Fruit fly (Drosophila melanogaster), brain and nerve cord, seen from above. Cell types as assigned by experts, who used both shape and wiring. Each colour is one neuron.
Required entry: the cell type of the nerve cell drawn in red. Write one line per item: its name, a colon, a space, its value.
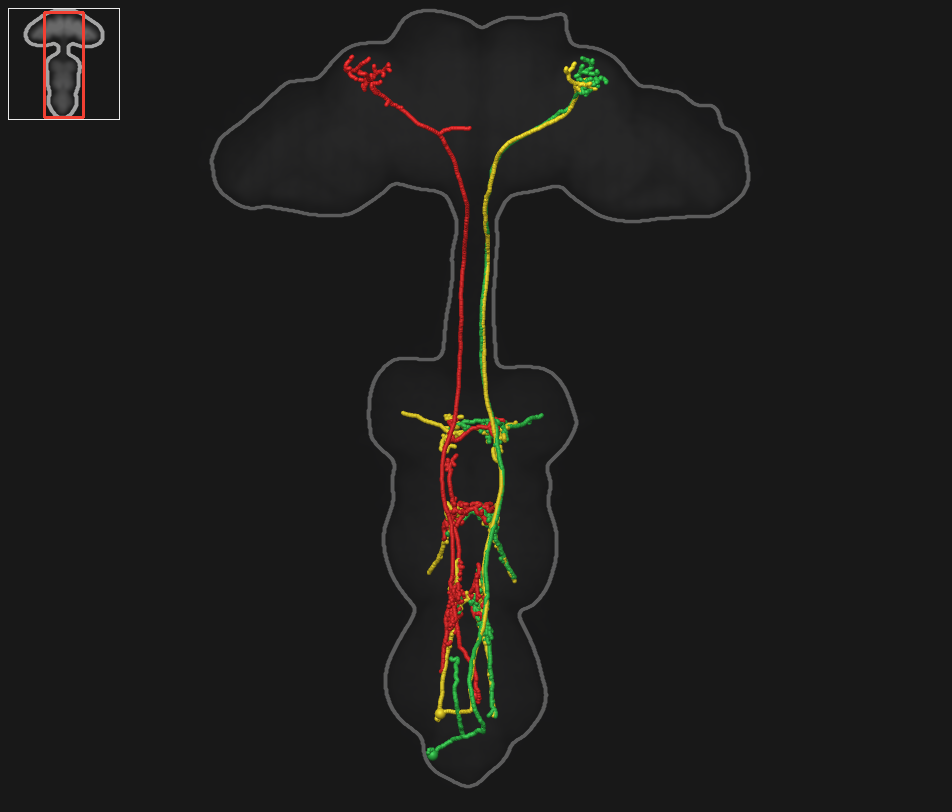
cell type: AN12B004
